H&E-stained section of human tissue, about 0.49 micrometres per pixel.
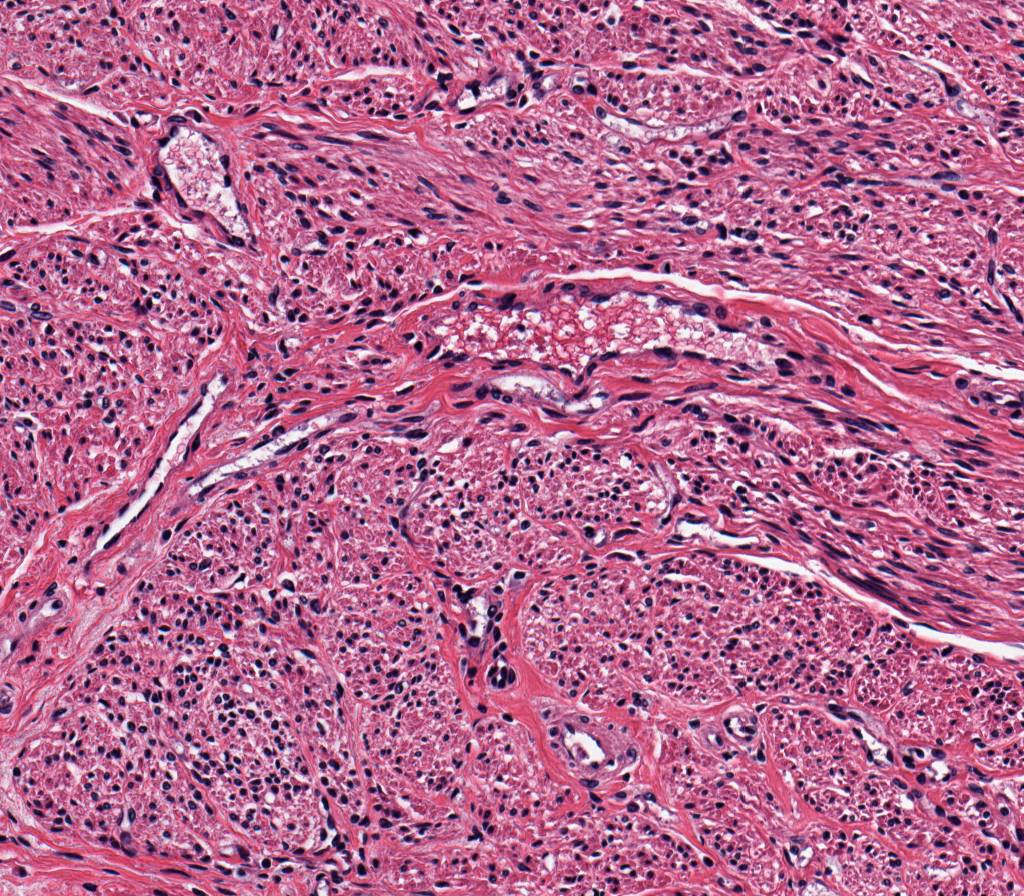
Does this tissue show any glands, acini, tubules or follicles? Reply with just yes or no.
No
